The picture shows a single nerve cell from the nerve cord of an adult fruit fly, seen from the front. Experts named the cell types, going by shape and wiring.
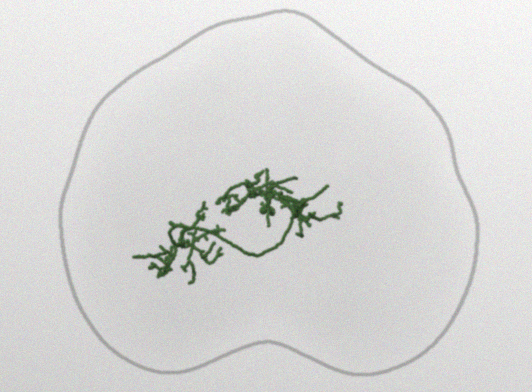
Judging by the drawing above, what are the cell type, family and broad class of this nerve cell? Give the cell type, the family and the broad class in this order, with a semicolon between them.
IN01A078; hemilineage 01A; nerve-cord intrinsic neuron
